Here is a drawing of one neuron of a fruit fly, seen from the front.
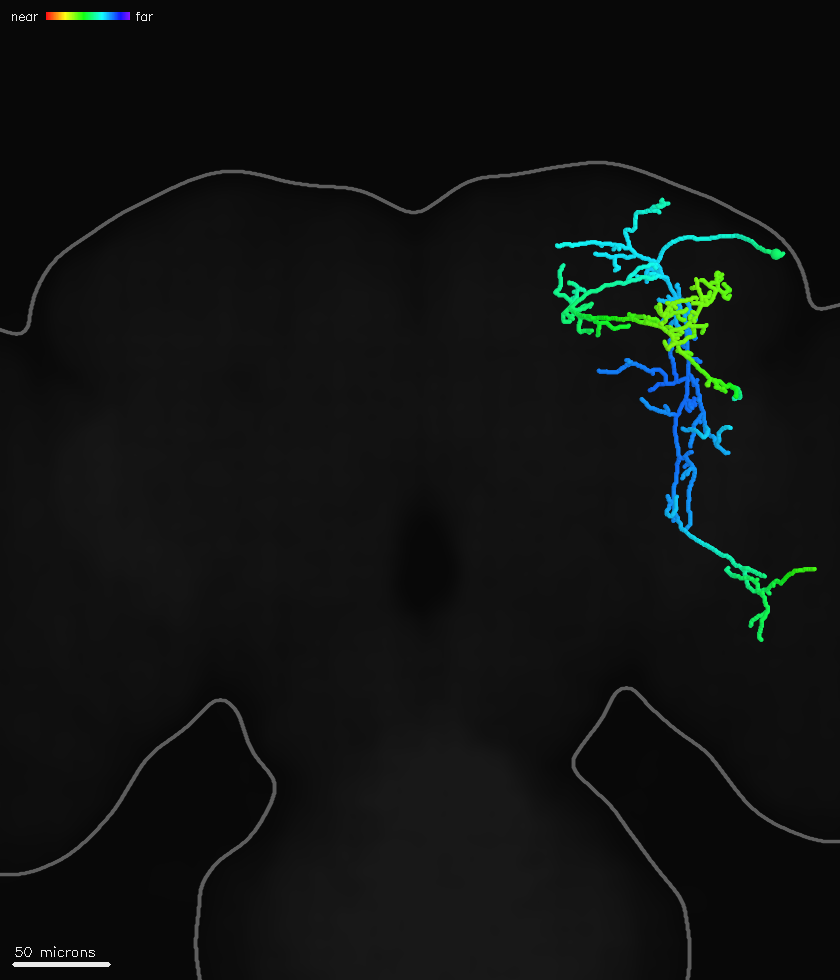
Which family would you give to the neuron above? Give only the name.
hemilineage SLPpl1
